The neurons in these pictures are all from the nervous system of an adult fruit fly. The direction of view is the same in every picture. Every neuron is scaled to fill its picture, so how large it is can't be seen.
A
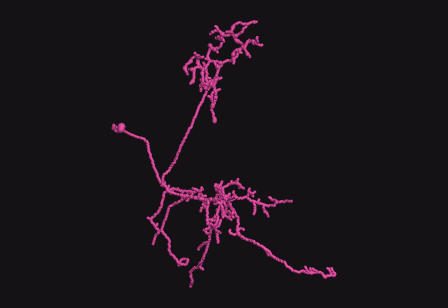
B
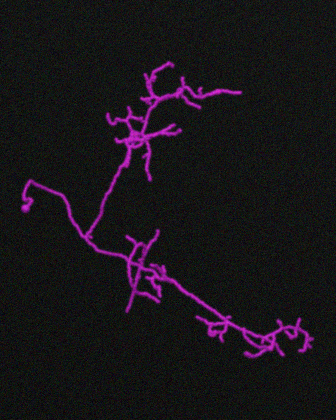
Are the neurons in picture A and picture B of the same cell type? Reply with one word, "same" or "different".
different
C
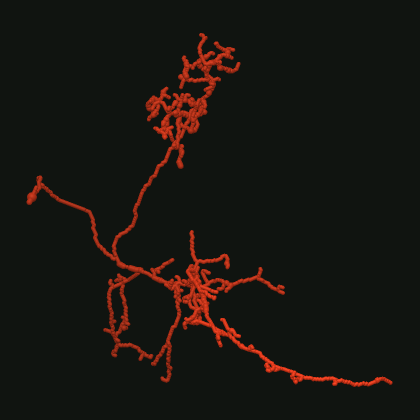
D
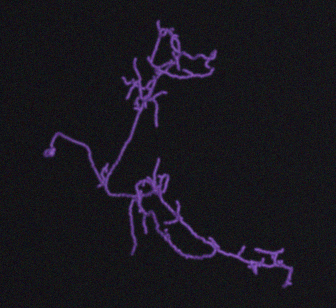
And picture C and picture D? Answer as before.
different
